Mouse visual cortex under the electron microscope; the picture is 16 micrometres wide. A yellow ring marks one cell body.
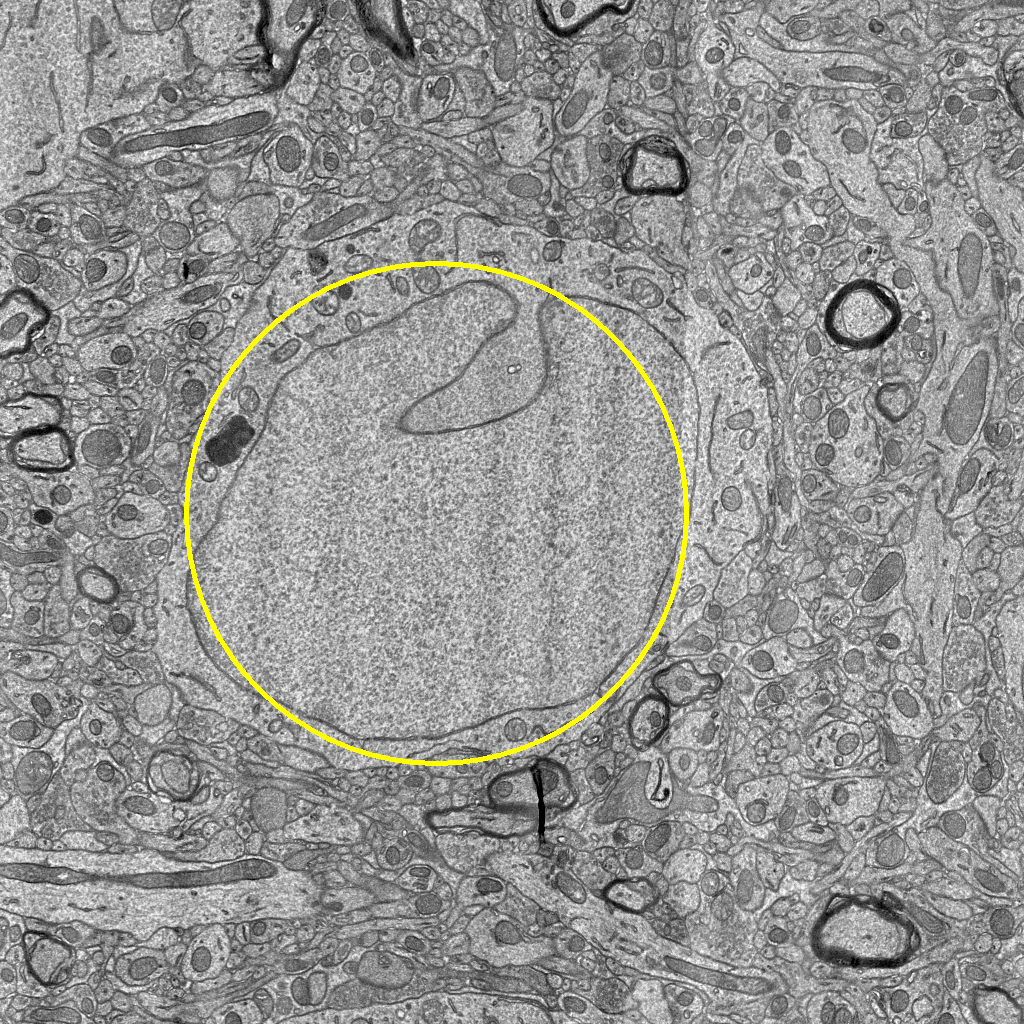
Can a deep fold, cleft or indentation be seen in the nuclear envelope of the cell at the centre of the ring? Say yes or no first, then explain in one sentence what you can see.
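Yes. A single deep fold of the nuclear envelope cuts into the nucleus from its top edge.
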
